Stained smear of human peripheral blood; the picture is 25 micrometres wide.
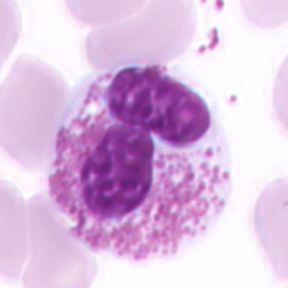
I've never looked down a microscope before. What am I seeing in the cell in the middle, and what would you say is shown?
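The nucleus has two lobes lying diagonally, one at the upper right and one at the lower left. The cytoplasm is packed with coarse, round, pink-red granules. The cell is an eosinophil.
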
